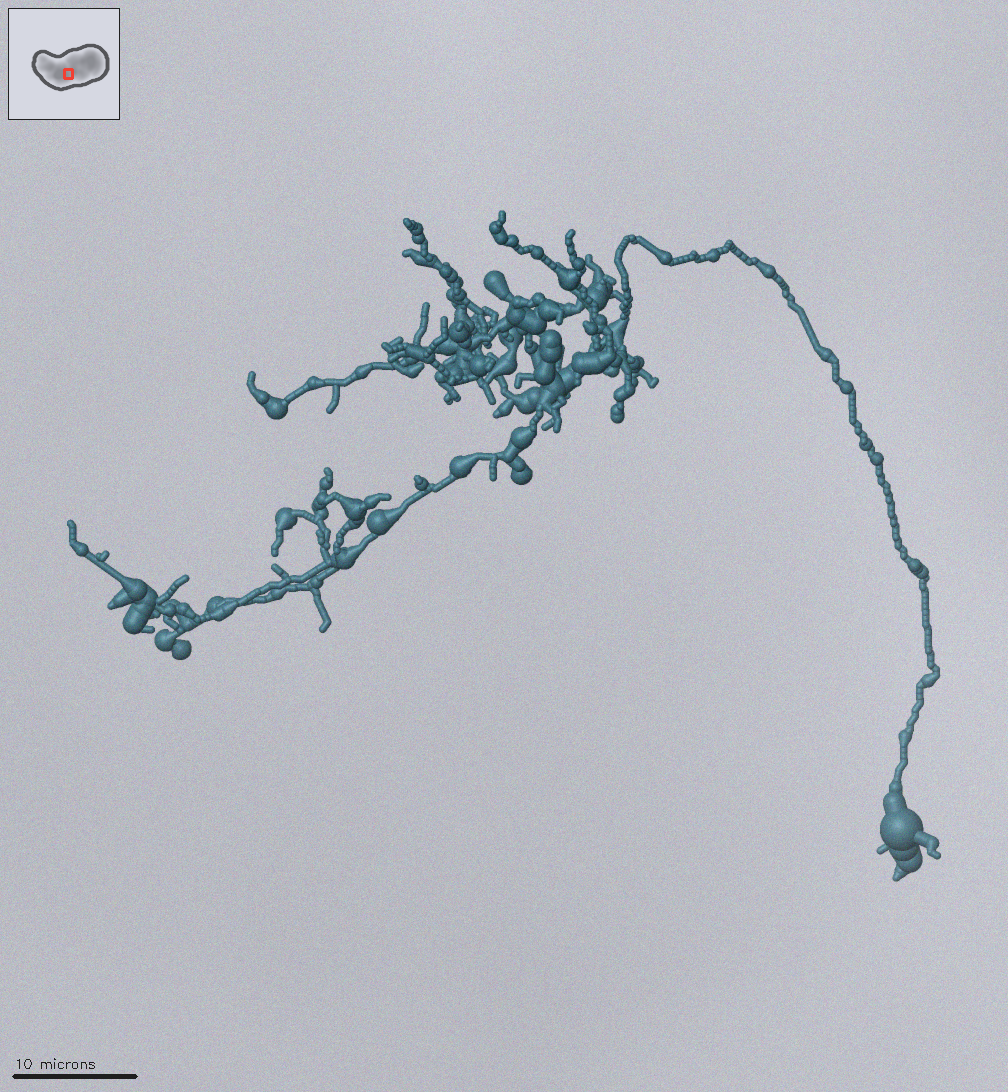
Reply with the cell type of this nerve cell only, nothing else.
Li14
